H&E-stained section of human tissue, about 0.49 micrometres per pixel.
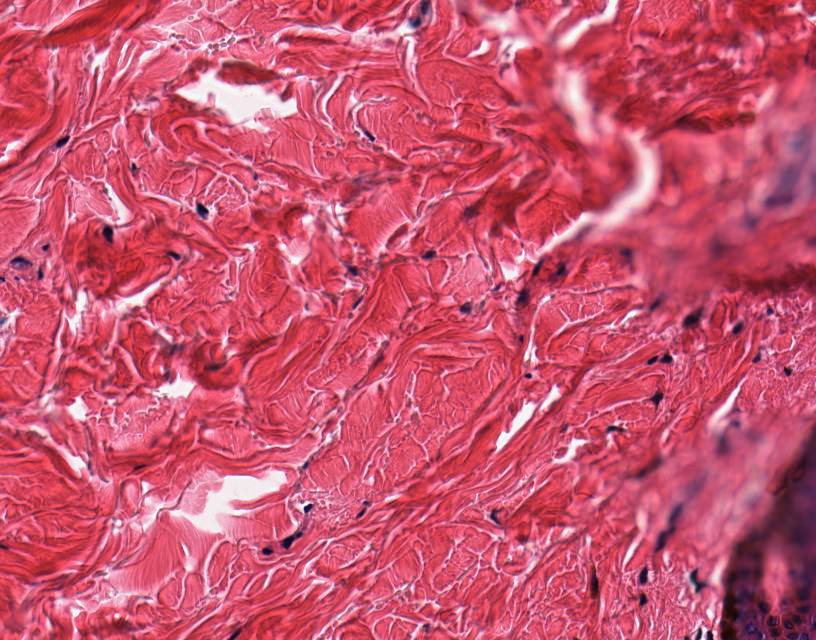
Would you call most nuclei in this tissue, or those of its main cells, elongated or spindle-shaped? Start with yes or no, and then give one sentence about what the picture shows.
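Yes. Sparse small dark elongated fibroblast nuclei are scattered through the field.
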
